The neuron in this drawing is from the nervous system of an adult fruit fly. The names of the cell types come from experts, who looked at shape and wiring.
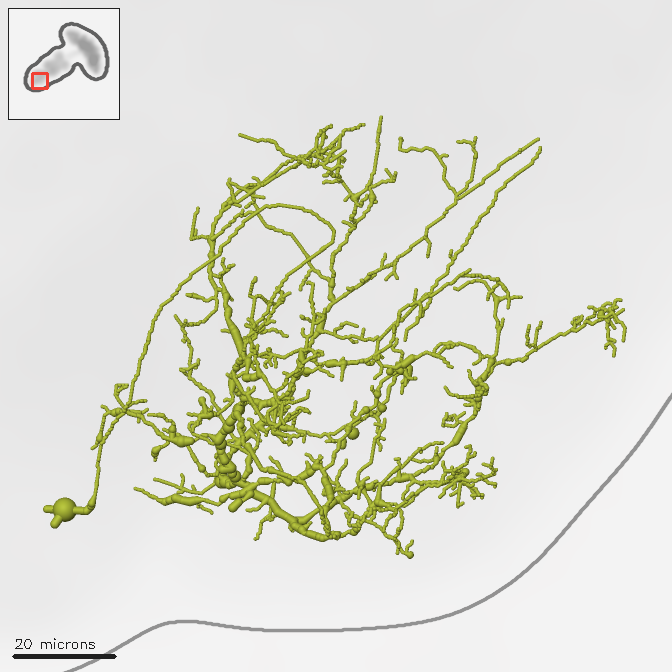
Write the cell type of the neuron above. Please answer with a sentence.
The cell type is IN03A031.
